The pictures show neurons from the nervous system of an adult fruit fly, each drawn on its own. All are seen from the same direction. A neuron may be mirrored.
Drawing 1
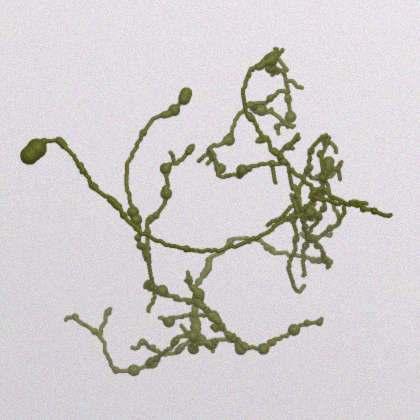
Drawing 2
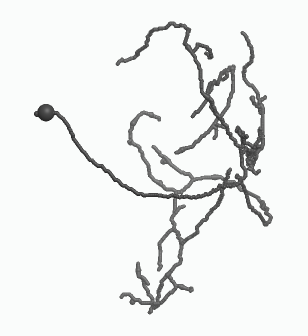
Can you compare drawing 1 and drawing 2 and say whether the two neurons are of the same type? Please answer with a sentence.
They are of the same cell type.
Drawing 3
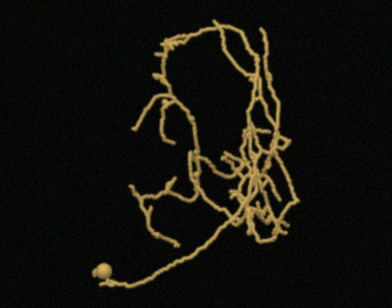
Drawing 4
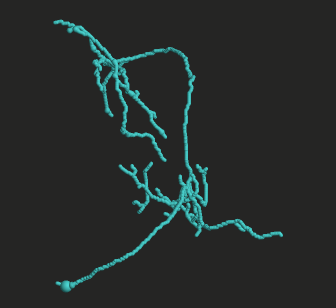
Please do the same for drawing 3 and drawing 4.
They are of the same cell type.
